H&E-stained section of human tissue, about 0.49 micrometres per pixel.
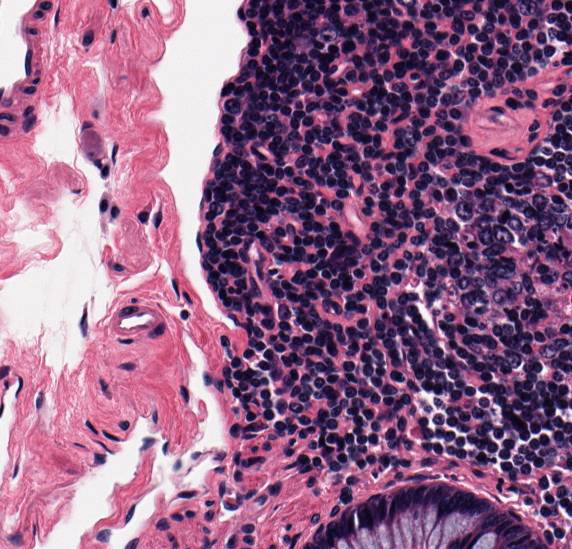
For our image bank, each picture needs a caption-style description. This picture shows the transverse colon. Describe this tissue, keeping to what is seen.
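A dense sheet of lymphocytes takes up the right two-thirds, I notice, with loose connective tissue to the left. Their nuclei are small, round and dark, with very little cytoplasm. That left-hand tissue: wavy pink collagen bundles, scattered spindle-shaped nuclei. Along the bottom edge, a tall columnar epithelium, crowded dark nuclei at its base, pale cytoplasm above.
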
